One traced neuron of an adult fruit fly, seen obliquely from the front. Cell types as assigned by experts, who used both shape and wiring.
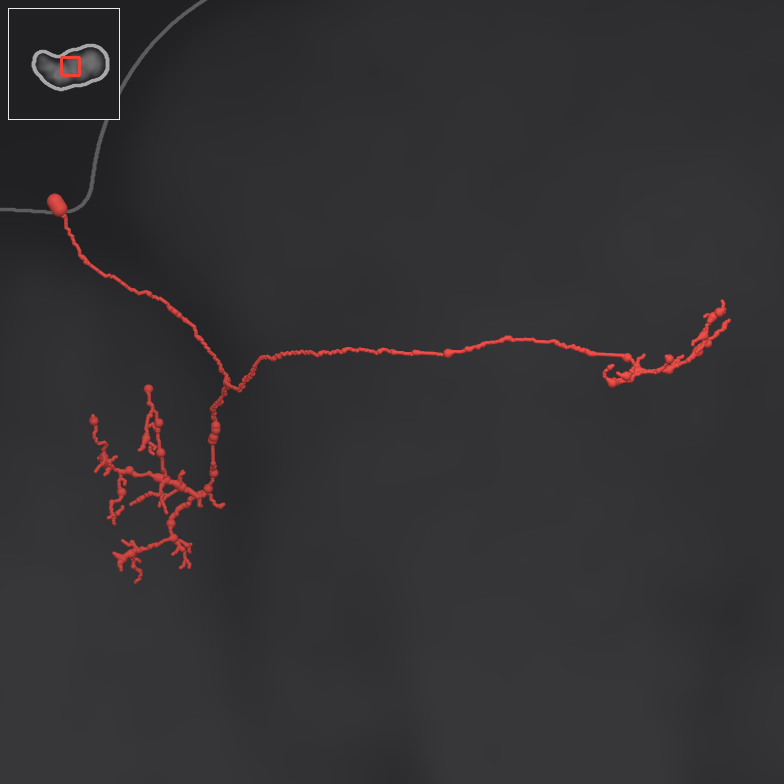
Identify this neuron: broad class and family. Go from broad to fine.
visual projection neuron; hemilineage VPNd2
